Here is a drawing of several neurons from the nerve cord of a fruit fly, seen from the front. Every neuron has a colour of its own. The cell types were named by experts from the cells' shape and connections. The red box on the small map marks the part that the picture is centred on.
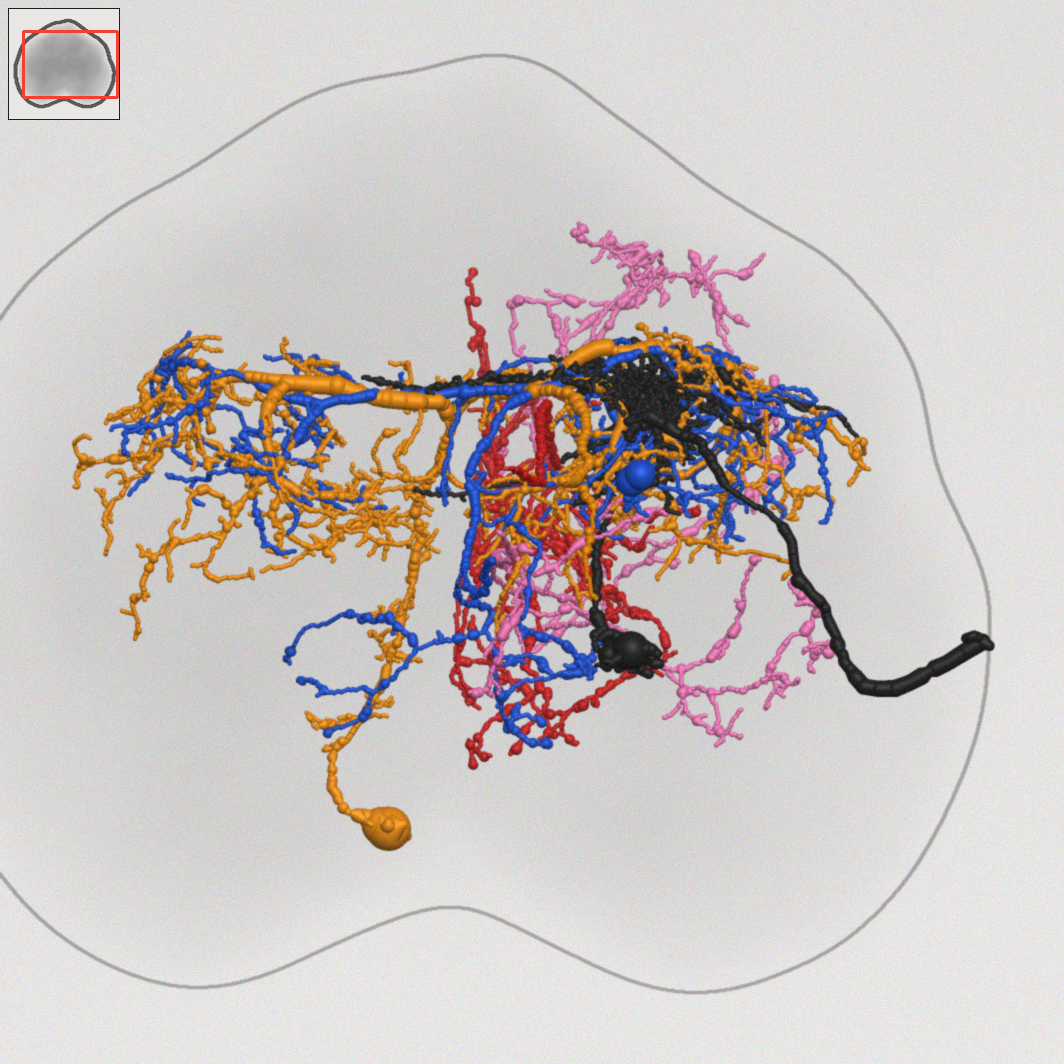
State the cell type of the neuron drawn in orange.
AN27X011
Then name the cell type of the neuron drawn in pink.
DNg21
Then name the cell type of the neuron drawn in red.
DNp38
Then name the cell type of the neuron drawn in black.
FNM2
